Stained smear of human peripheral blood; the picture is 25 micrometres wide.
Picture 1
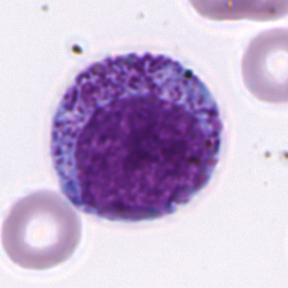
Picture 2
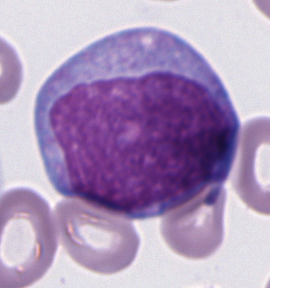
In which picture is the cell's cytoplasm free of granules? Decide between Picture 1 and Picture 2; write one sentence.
The cytoplasm of the cell shown in picture 2 holds no visible granules.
